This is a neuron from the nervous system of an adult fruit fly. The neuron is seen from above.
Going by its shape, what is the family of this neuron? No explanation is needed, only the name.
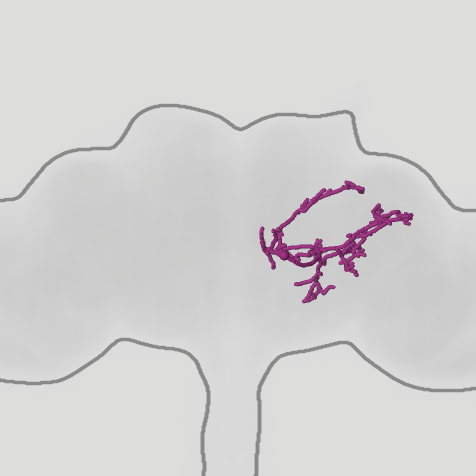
hemilineage SMPp&v1_posterior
